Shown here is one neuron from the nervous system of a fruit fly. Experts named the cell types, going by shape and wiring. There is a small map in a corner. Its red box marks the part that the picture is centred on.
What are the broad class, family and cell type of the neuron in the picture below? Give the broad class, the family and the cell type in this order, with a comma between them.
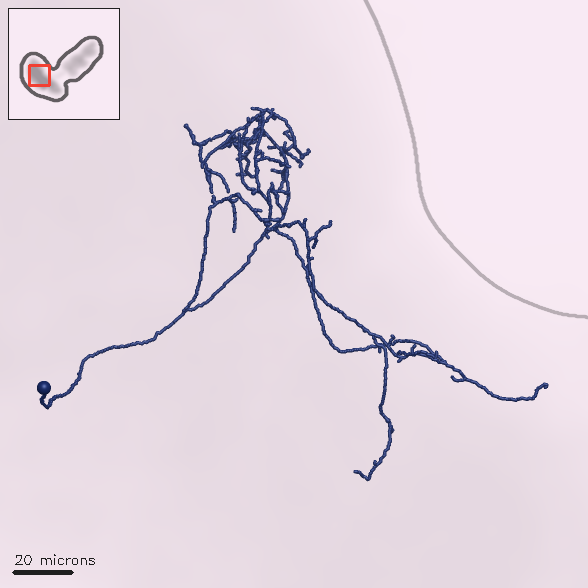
central-brain intrinsic neuron, hemilineage LALa1_posterior, CB2246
